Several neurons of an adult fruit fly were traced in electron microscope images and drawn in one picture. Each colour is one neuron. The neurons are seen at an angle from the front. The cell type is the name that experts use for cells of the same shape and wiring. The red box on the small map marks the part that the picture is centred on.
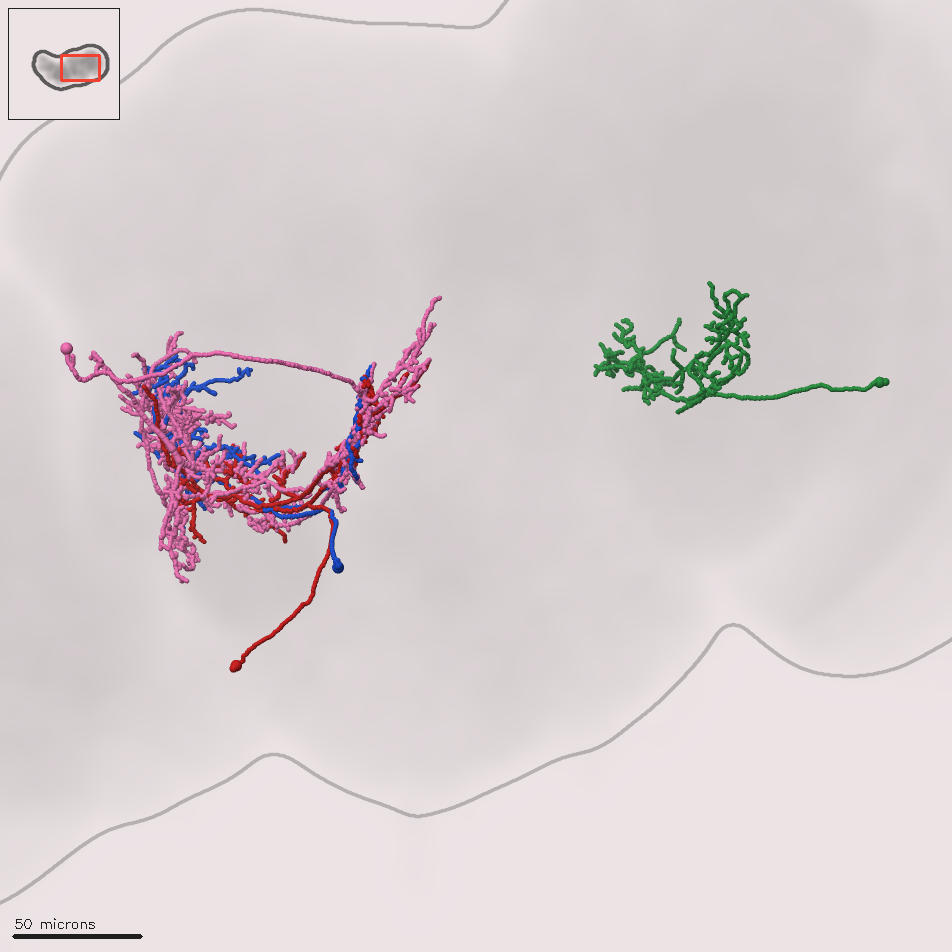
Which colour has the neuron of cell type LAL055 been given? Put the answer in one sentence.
The colour is pink.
